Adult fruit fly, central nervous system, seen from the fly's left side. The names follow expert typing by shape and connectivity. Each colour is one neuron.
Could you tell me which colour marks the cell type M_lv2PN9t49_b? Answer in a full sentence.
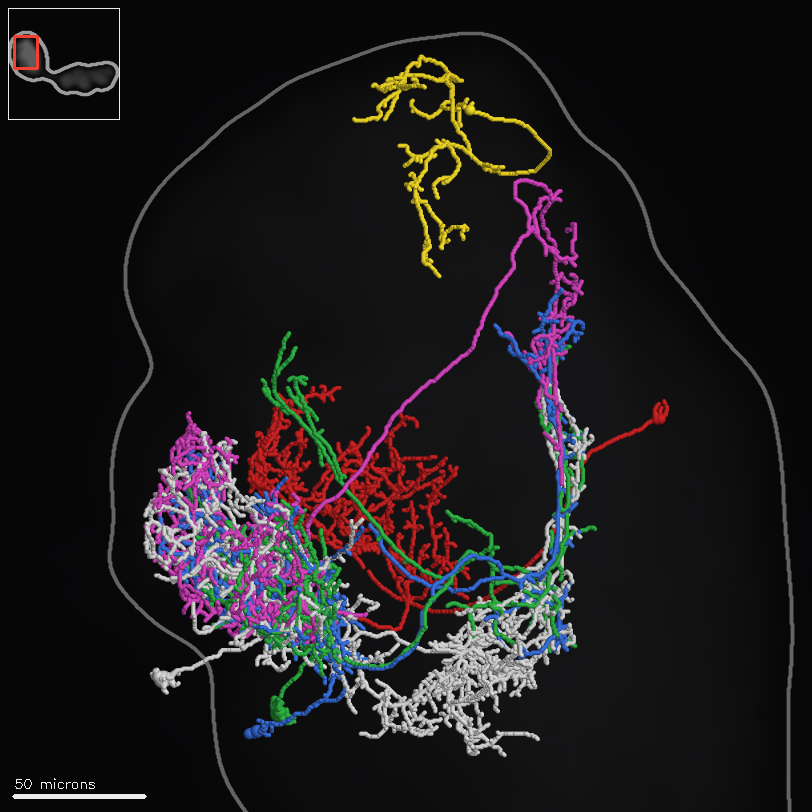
The colour is blue.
